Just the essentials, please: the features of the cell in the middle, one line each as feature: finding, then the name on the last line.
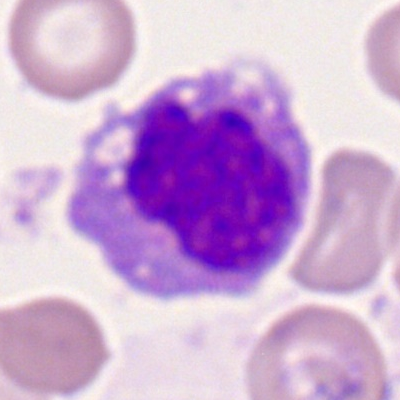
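Border: irregular, uneven and ruffled
Nucleus: a single irregular mass with indented, lumpy margins rather than separate lobes
Chromatin: dark purple clumps with small paler patches between
Cytoplasm: small clear vacuole-like spots at the upper left
Identity: monocyte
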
